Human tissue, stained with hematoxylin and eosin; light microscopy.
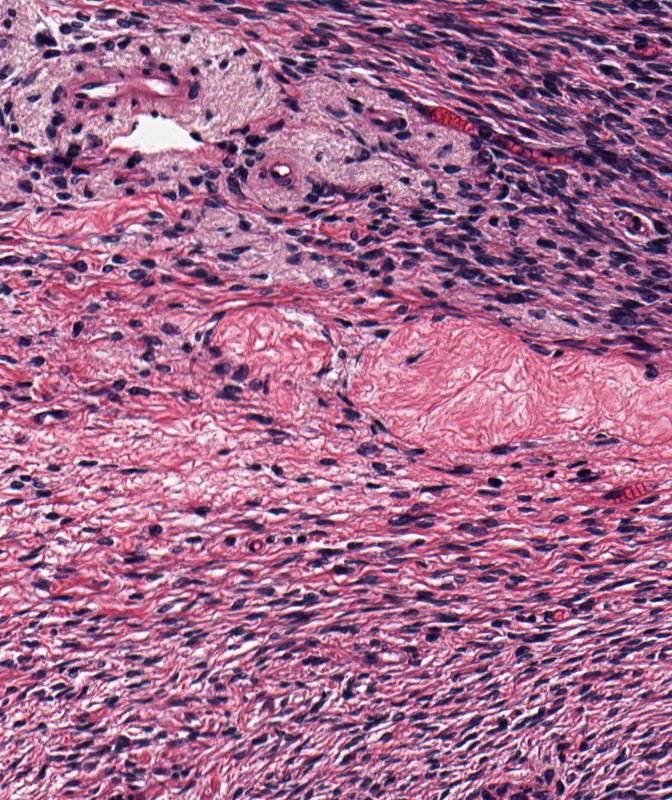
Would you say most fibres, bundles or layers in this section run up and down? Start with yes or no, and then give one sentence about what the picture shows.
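No. Spindle cells are arranged in streaming fascicles that run roughly horizontally across the field.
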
